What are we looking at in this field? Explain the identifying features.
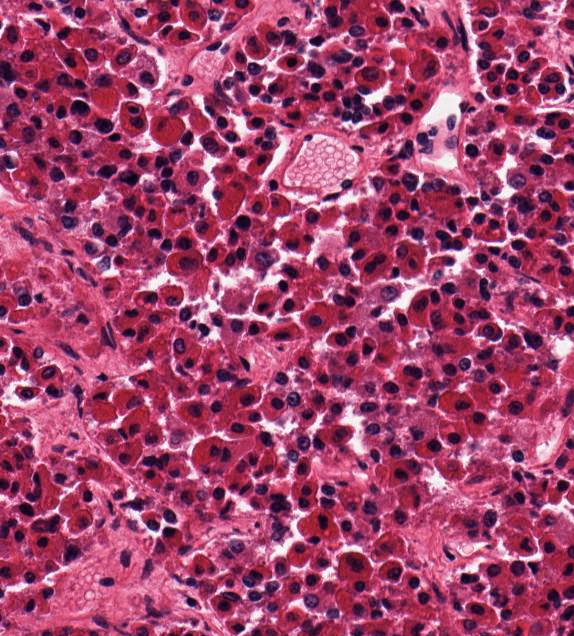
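That's pars distalis of the pituitary. Lots of scattered cells have abundant, intensely bright red cytoplasm.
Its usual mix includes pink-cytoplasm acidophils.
Those red cells fit that. Pale pink fibrous stroma with spindle nuclei sits at left and lower left; a pale pink oval holding many small round profiles lies near top centre.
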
